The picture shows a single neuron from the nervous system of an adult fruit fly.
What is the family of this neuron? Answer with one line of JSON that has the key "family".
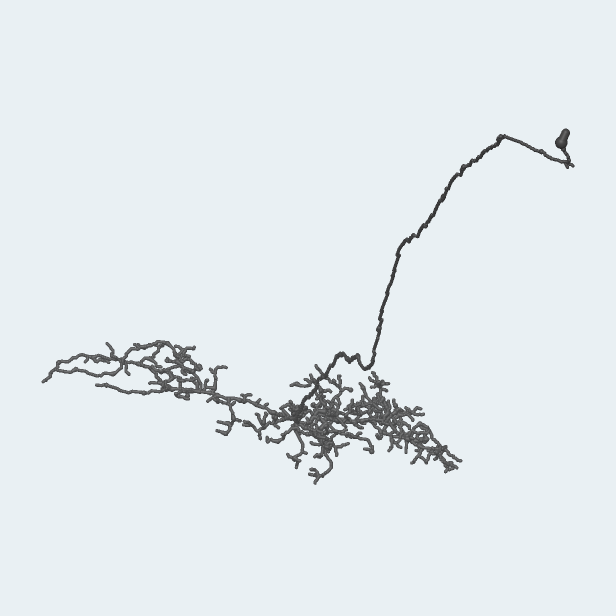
{"family": "hemilineage 27X"}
